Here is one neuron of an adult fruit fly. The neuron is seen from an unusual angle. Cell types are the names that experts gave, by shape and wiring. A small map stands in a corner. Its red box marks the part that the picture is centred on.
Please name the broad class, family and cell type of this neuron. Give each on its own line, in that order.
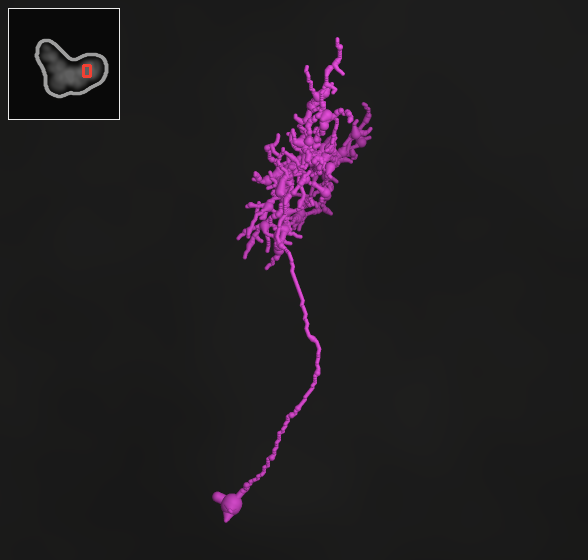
optic-lobe intrinsic neuron
Li
Li14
